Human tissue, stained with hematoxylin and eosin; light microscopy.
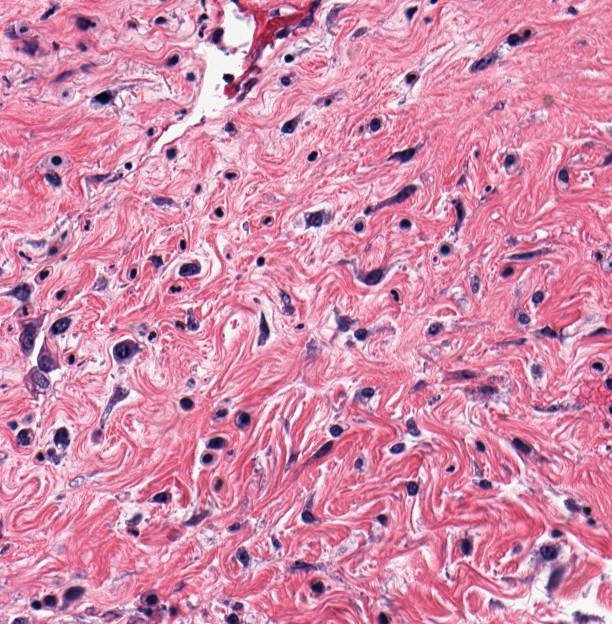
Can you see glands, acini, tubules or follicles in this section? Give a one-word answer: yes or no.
No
